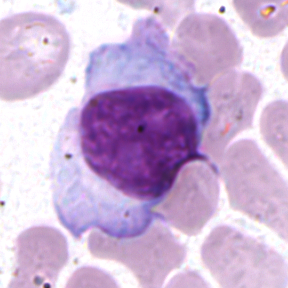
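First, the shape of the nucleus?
Roughly oval, with a shallow dent at its lower right edge.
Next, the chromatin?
Moderately condensed, in a patchy, blotchy pattern.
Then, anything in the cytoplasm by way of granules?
None are seen.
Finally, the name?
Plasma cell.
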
